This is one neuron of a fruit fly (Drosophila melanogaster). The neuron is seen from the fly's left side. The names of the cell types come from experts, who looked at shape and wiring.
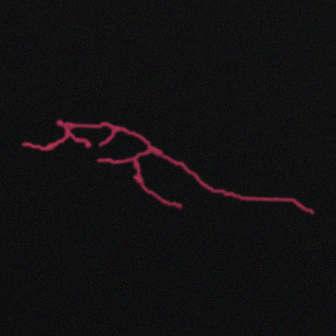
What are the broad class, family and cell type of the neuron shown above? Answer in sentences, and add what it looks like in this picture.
This is a sensory neuron entering the nerve cord. Its family is called class mechanosensory tactile. Its cell type is SNta27. No cell body is drawn. It has a dozen or fewer branch ends.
